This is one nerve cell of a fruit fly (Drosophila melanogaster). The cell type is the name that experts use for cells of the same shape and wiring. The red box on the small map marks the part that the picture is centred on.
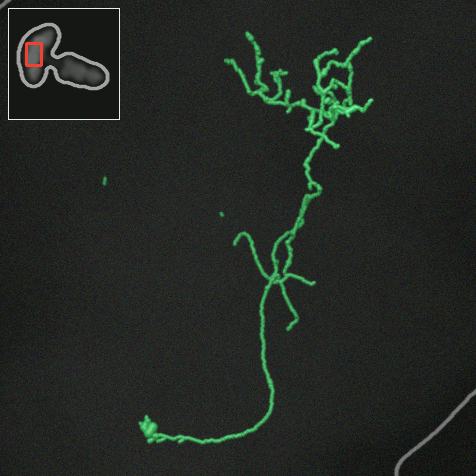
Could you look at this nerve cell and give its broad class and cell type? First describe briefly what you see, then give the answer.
It lies in the brain. As drawn here it is taller than it is wide. Its broad class is central-brain intrinsic neuron. The cell type is VES105.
